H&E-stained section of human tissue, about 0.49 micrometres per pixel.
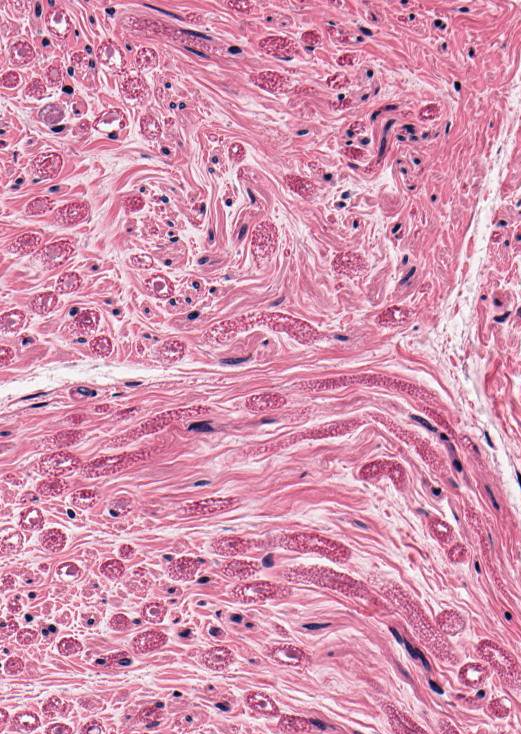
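Tibial nerve. Round to oval profiles filled with granular pink material are numerous and packed most densely along the left side of the field. Wavy, pale pink fibrous tissue lies between them, with small, dark-blue nuclei, many elongated, scattered thinly through it. A pale, loosely textured band crosses roughly horizontally just above the middle and joins a second pale band running diagonally down from the upper right.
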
